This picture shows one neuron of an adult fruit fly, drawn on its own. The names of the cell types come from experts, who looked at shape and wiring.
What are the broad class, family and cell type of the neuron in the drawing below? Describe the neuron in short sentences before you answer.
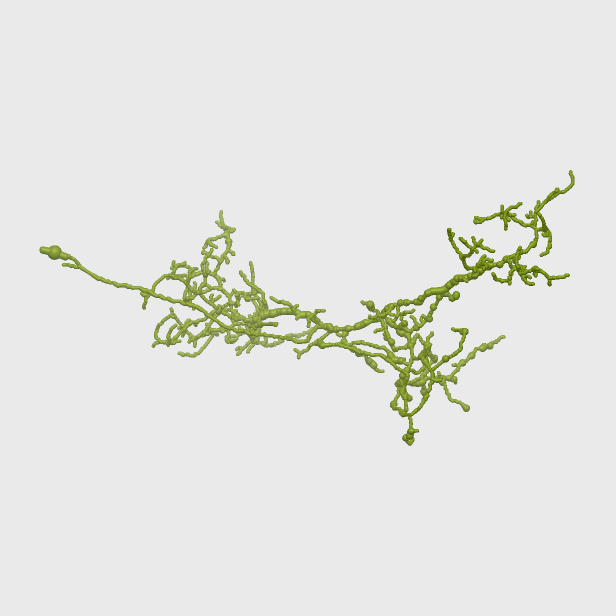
The cell body can be seen on the left of the picture. Dozens of branch ends can be seen. It is a central-brain intrinsic neuron. The family is hemilineage LHl4_posterior. The cell type is LHPV2i2_a.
